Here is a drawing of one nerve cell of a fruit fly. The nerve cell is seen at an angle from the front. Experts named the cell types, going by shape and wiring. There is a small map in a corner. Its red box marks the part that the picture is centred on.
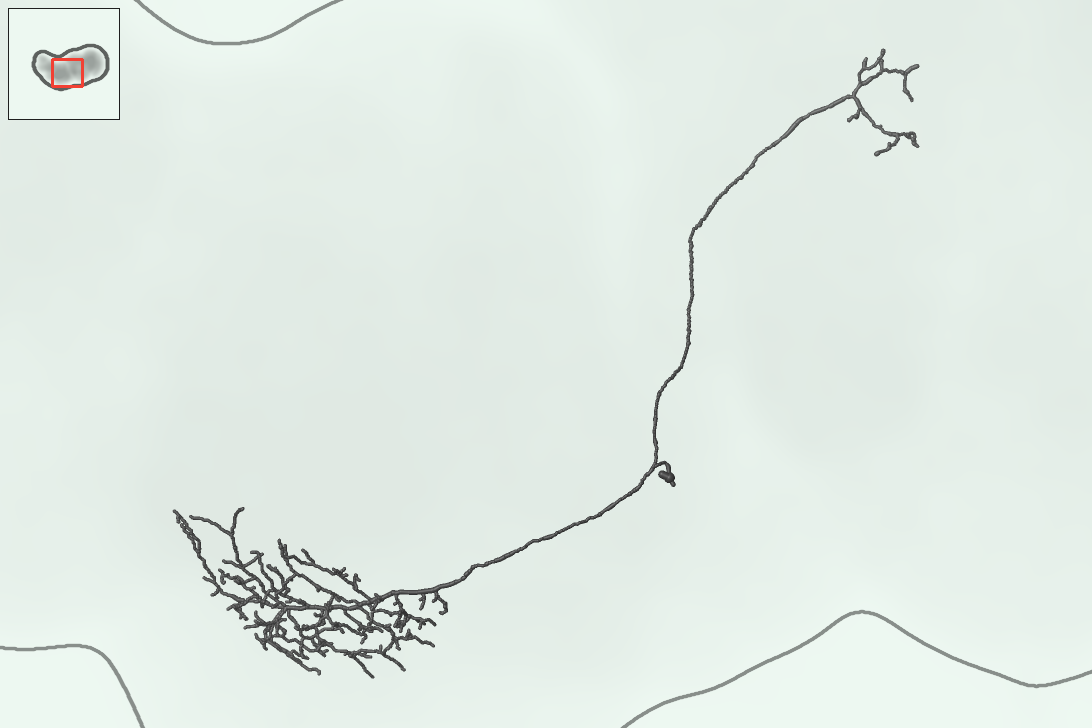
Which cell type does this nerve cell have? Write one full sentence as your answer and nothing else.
A cell of type MeVP8 is what this nerve cell is.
